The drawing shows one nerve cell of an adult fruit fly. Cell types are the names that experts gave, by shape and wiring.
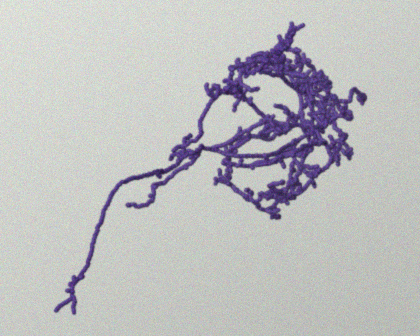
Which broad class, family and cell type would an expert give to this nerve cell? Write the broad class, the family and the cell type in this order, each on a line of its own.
central-brain intrinsic neuron
hemilineage VLPl2_medial
AVLP176_b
